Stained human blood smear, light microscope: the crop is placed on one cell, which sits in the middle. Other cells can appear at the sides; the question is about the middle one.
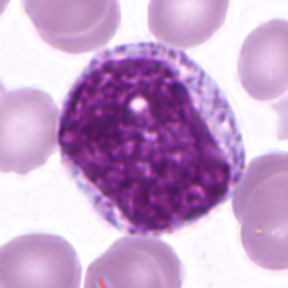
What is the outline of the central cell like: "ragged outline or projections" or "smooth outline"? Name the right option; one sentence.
The outline of the cell is smooth, not rough.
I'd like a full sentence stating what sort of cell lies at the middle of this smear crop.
The cell at the heart of this crop is a myelocyte.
